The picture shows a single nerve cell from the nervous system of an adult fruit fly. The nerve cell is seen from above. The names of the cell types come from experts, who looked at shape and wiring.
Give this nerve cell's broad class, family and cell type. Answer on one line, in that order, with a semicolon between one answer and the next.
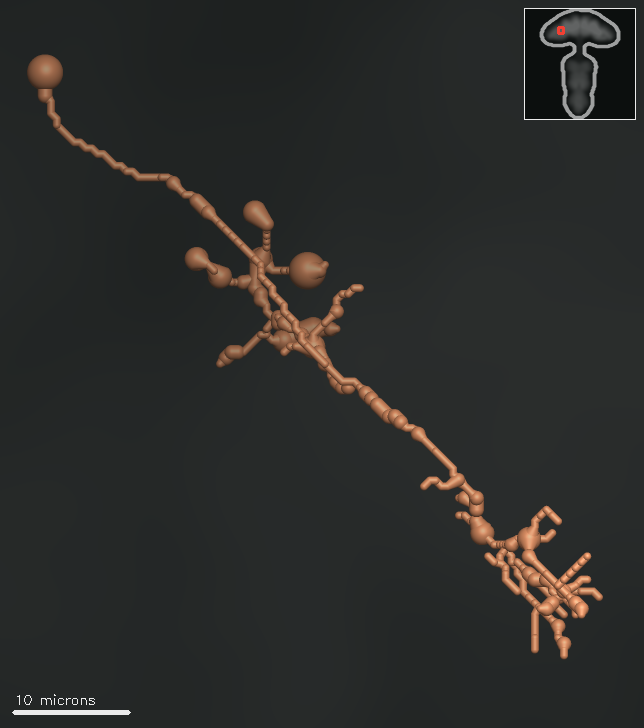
optic-lobe intrinsic neuron; Mi; Mi13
